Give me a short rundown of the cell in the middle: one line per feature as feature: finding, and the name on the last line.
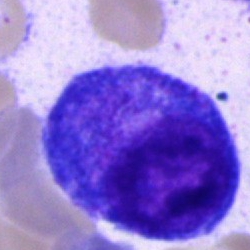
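Cytoplasm: see how deep blue it is, with no clear vacuoles
Nucleus: notice it sits off-centre, toward the lower right
Surface: look along it, no projections
Name: this one is a promyelocyte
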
